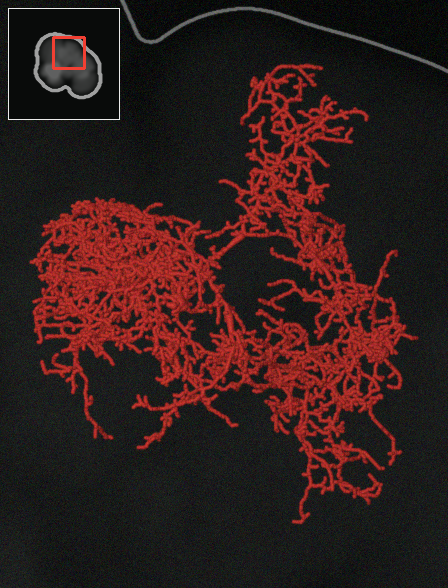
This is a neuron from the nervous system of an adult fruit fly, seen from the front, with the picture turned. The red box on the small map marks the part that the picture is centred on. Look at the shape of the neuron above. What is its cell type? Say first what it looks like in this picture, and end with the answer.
The cell body can be seen in the middle of the picture. More than a hundred branch ends can be seen. It is a central-brain intrinsic neuron. It is of cell type AVLP442.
